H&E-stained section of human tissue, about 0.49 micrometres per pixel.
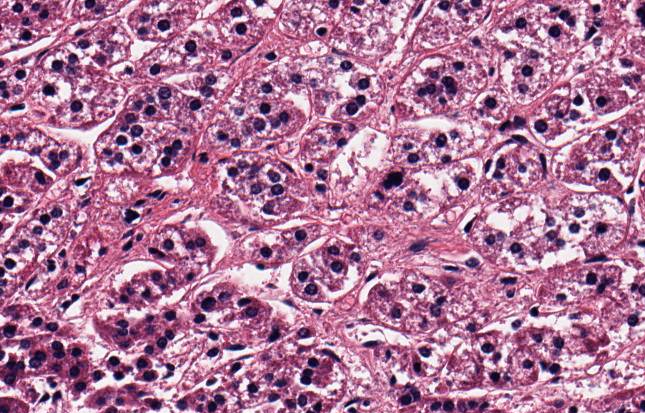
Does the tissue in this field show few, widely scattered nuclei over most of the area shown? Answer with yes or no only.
No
